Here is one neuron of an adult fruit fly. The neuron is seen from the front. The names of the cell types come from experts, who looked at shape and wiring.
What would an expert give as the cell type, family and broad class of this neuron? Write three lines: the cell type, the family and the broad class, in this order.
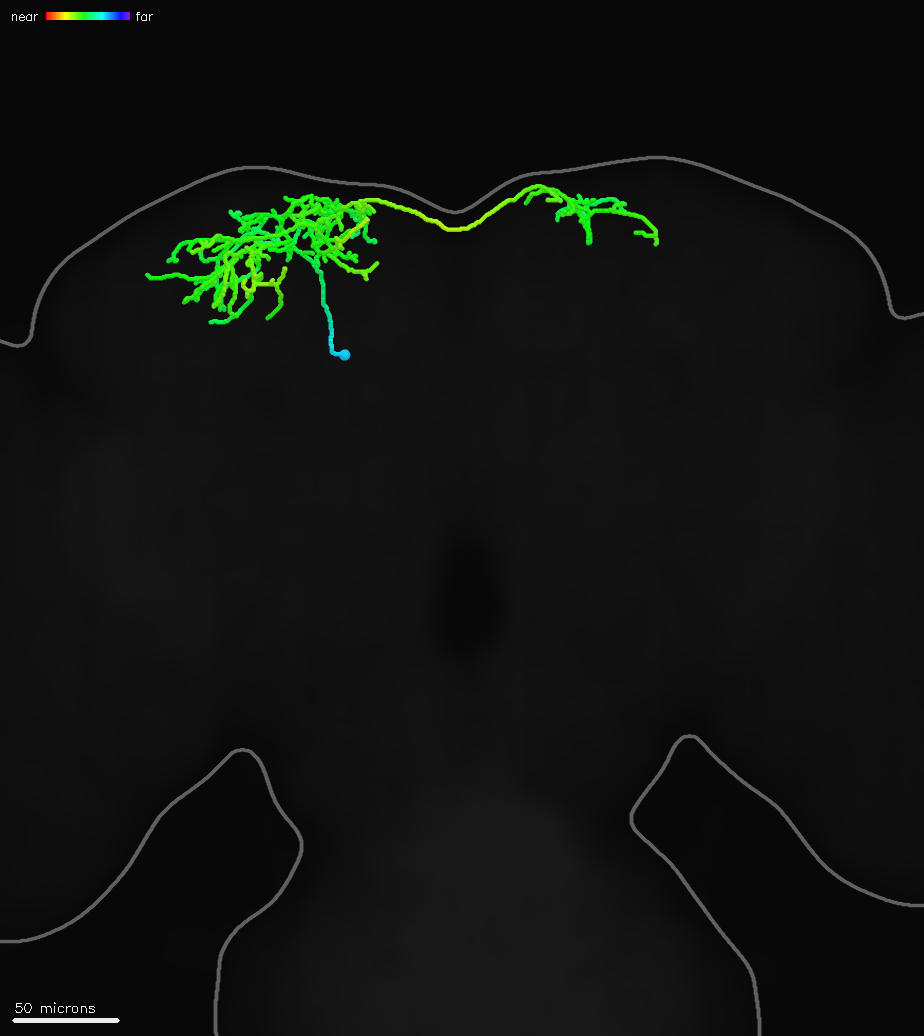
SIP076
hemilineage DM6_dorso_lateral
central-brain intrinsic neuron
